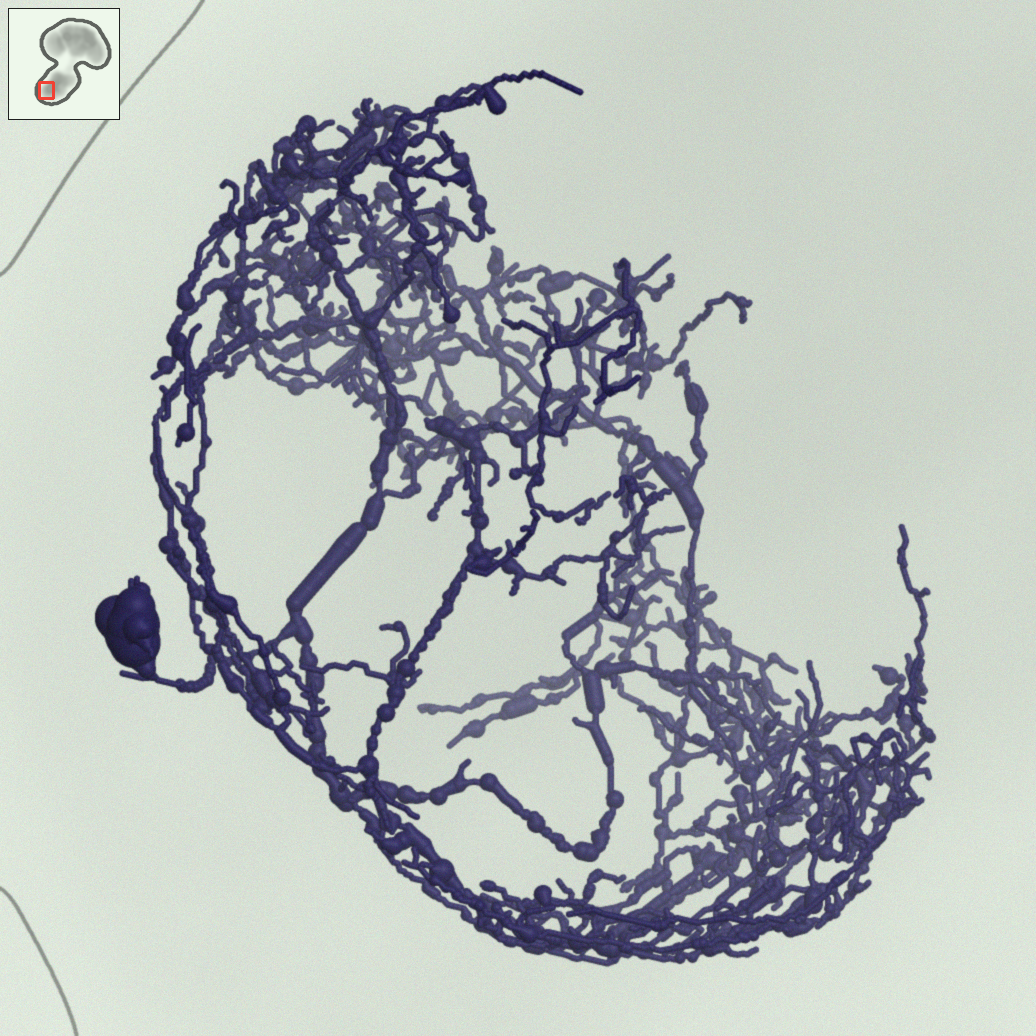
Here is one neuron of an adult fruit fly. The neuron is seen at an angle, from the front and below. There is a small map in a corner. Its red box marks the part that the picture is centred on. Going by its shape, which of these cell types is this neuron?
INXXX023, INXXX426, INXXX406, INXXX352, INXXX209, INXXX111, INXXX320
INXXX209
